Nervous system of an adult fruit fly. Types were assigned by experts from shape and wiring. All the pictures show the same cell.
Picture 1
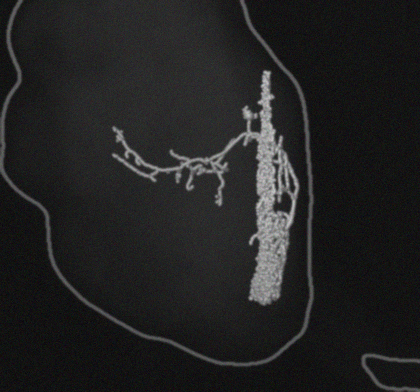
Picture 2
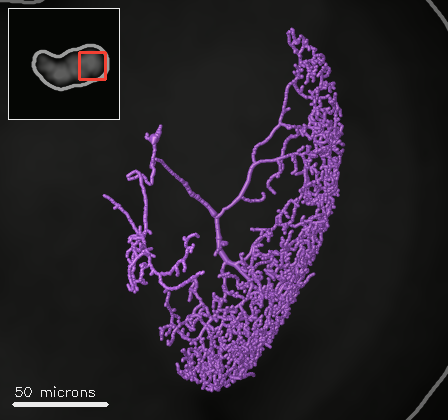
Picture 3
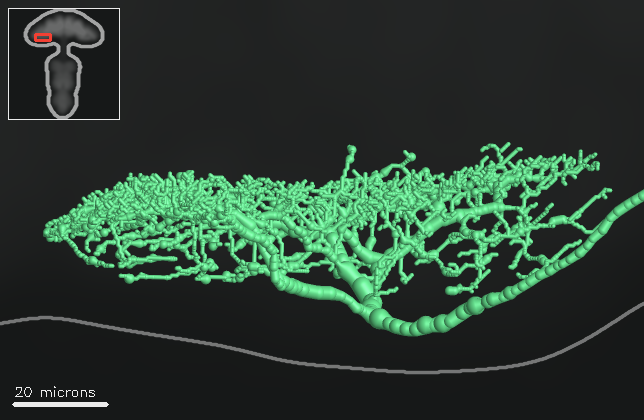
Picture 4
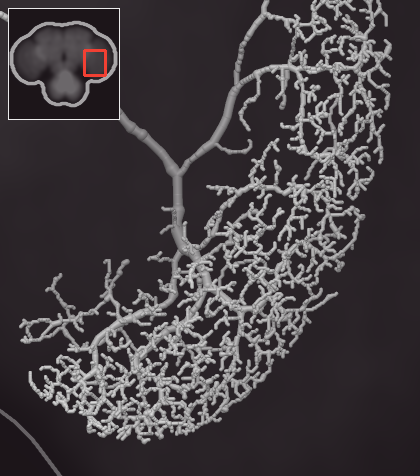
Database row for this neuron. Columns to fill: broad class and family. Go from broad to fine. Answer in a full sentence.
A visual projection neuron of the LPT family.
